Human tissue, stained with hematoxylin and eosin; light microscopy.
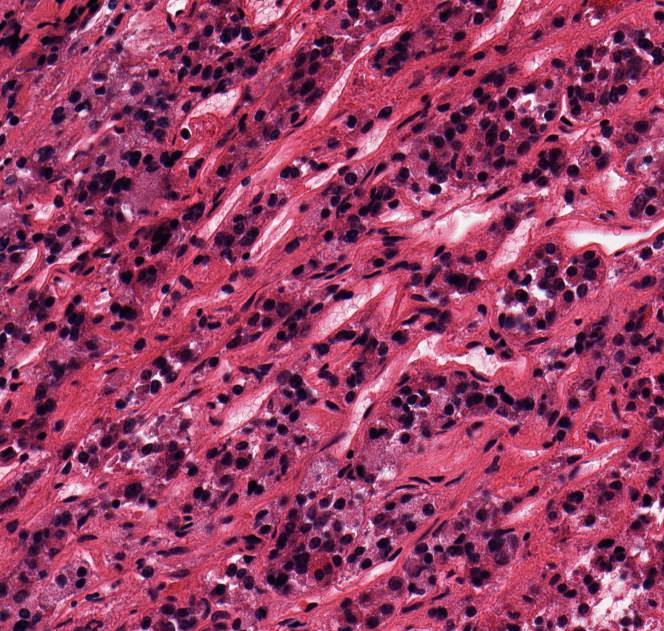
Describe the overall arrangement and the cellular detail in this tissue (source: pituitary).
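First, the clustered cells: most have round, darkly stained nuclei. Second, the pink stromal strands: these contain elongated spindle-shaped nuclei, with narrow slit-like empty spaces lying along and aligned with them. Third, glands: none are seen, and no epithelium-lined lumens appear anywhere in the field.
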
